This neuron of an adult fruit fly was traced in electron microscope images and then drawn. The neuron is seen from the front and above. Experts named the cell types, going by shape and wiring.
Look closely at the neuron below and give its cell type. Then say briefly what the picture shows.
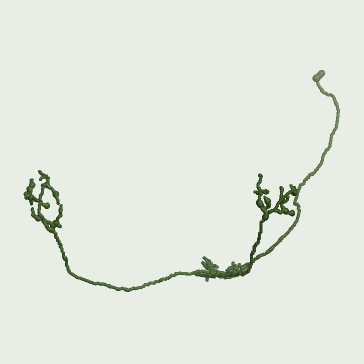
Its cell type is vDeltaA_b. This is a central-brain intrinsic neuron. The cell body can be seen at the upper right of the picture. As drawn here it is wider than it is tall.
